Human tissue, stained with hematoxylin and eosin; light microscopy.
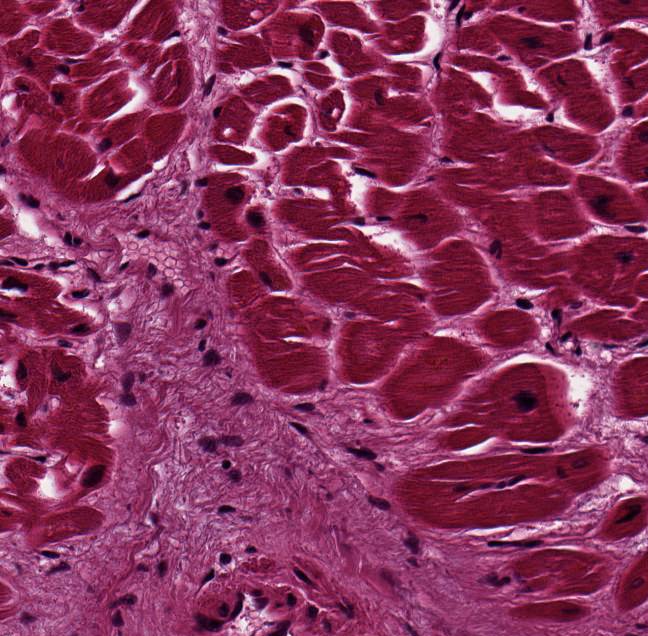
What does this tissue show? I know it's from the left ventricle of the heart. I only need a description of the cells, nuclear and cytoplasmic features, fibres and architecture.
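Starting at the top and right, there are bundles of muscle fibres, mostly cut across or obliquely, and their cytoplasm is deeply eosinophilic, dark red. Between the bundles, a broad band of pale pink, wavy fibrous connective tissue comes down from the upper centre-left to the bottom centre. Looking into that band, I can pick out scattered small, dark, elongated nuclei.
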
